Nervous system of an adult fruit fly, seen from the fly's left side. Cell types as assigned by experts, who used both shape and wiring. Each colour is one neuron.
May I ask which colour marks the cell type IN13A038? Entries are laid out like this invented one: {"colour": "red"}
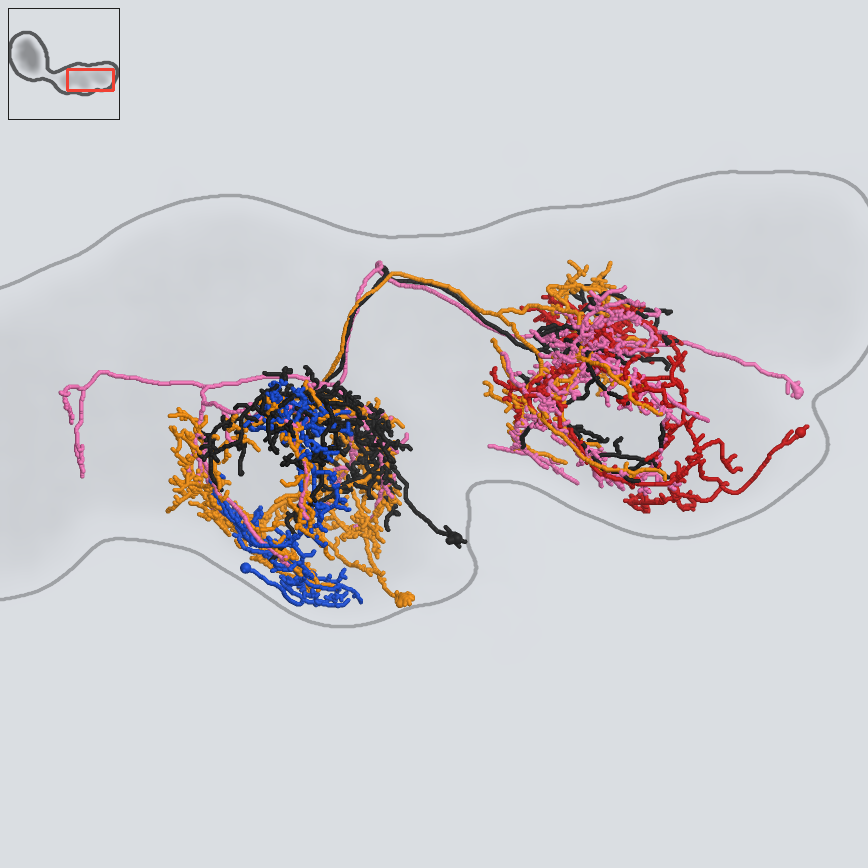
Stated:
{"colour": "red"}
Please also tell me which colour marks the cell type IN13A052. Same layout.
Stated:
{"colour": "blue"}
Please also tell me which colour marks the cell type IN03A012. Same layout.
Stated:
{"colour": "pink"}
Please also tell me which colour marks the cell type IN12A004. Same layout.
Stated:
{"colour": "orange"}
